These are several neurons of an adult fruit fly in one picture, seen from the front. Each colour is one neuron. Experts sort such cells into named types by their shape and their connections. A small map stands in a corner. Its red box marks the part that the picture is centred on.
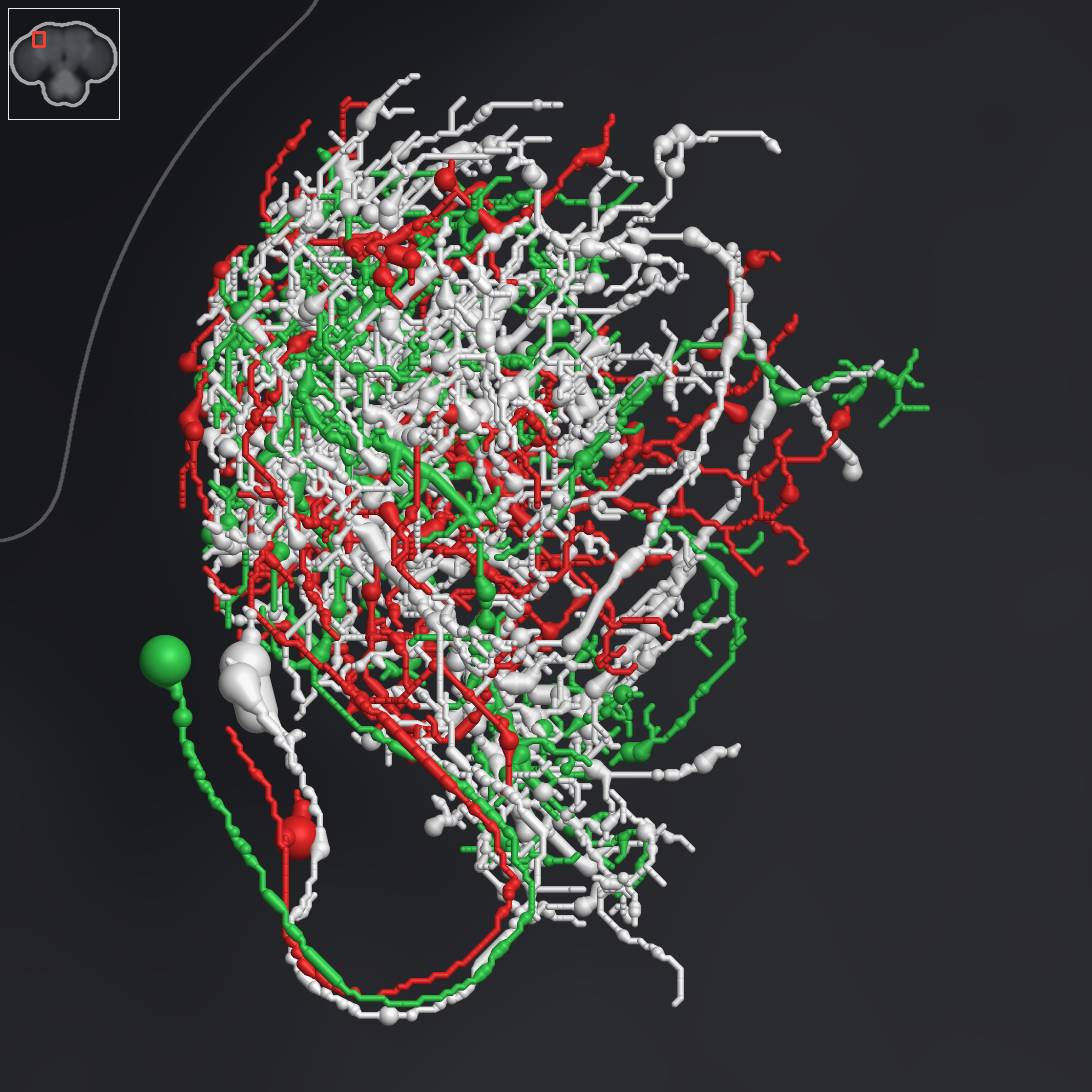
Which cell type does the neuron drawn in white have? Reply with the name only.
LHAV4a2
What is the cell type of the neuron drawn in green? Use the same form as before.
CB2107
